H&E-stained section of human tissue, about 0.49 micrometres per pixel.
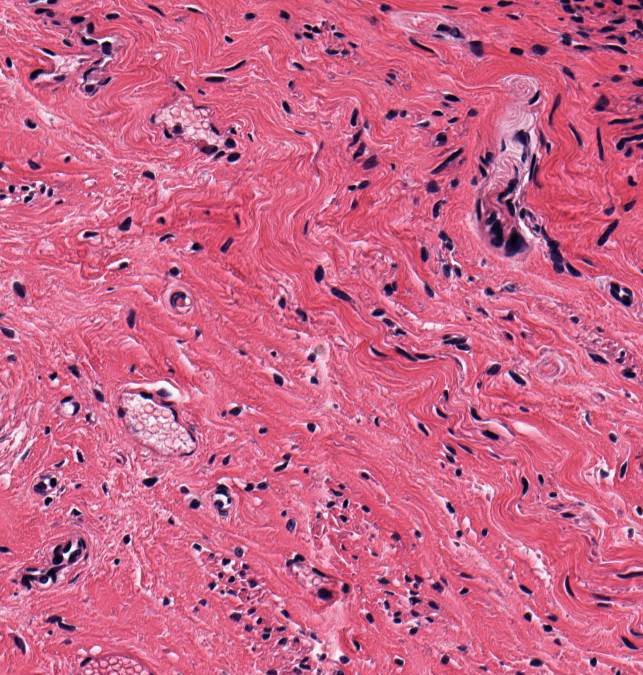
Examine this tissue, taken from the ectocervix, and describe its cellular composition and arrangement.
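The field consists entirely of dense collagenous stroma, and no epithelium is present in it. Scattered spindle-shaped nuclei lie between the collagen bundles, aligned along them. These stromal nuclei stain dark purple and have little visible cytoplasm around them. Near the lower middle of the field are small clusters of crowded, small, dark nuclei.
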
